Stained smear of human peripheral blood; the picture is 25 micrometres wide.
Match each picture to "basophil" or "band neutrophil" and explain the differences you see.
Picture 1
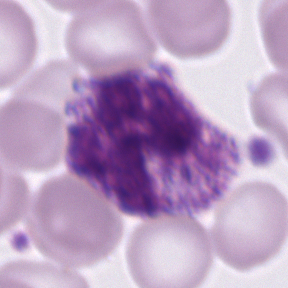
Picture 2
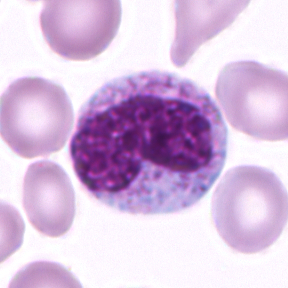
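Picture 1 shows the basophil, and picture 2 shows the band neutrophil. First, the outline: the basophil's edge is irregular and ragged, studded with granules, while the band neutrophil's is round and smooth. Second, the granules: in picture 1, coarse dark purple granules of differing sizes crowd the cell and thin out only in its paler lower right part, whereas in picture 2, fine, dust-like pinkish-violet granules are scattered through pale lilac-grey cytoplasm.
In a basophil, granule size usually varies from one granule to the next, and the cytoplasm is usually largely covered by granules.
Third, the nucleus: in the basophil the granules lie over it and hide its outline, while in the band neutrophil it is kidney-shaped, indented on the lower side, with no nucleoli to be seen.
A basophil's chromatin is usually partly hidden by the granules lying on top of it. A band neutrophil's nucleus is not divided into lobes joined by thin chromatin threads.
Fourth, the size: the basophil measures about 16 by 13 micrometres, the band neutrophil about 13 micrometres across. Finally, a small purple platelet lies just off the right edge of the basophil.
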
